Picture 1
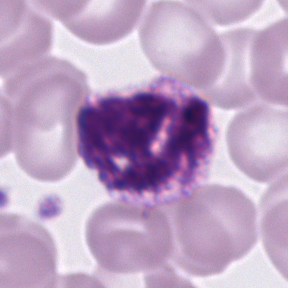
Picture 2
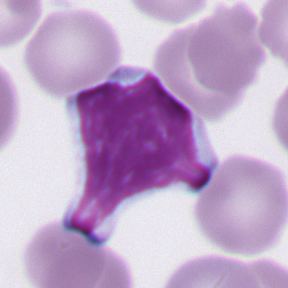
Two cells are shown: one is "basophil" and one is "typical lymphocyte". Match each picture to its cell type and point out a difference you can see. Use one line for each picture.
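Picture 1: basophil. Coarse dark purple granules crowd over the middle of the cell.
Picture 2: typical lymphocyte. No granules are visible in the cytoplasm.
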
